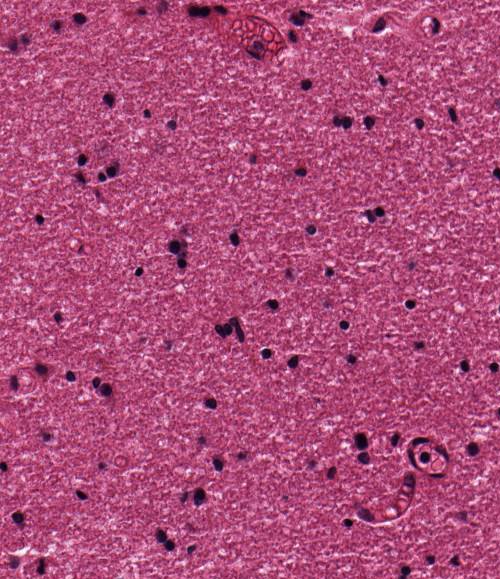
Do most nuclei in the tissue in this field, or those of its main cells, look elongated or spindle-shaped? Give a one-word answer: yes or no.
No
